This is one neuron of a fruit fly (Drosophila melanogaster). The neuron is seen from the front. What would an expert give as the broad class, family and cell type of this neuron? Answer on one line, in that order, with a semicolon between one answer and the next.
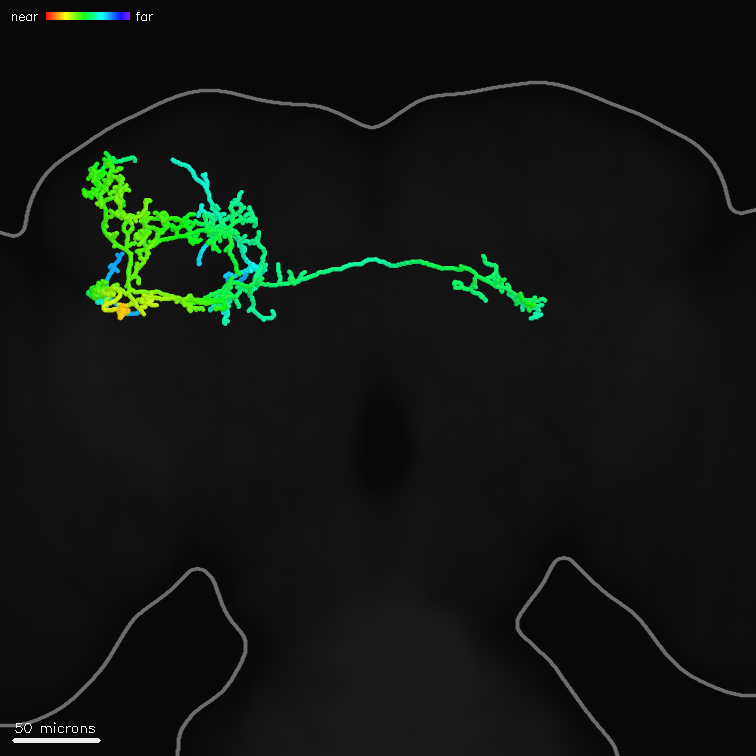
central-brain intrinsic neuron; hemilineage SLPa&l1_anterior; CL070_a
